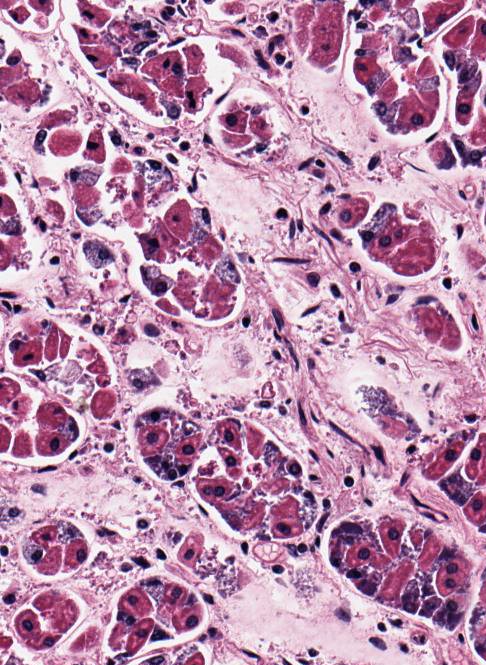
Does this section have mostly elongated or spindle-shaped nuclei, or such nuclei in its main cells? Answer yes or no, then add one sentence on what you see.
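No. Each nest cell has a single round, dark nucleus placed near the centre of the cell.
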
